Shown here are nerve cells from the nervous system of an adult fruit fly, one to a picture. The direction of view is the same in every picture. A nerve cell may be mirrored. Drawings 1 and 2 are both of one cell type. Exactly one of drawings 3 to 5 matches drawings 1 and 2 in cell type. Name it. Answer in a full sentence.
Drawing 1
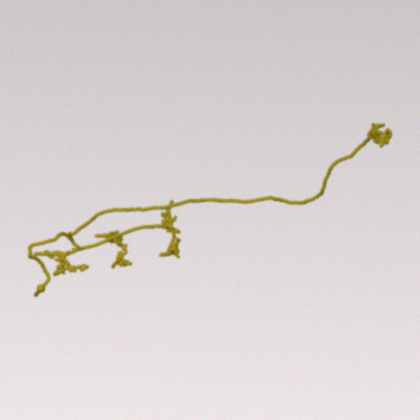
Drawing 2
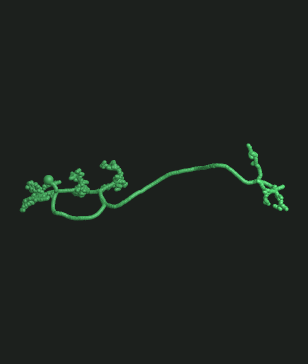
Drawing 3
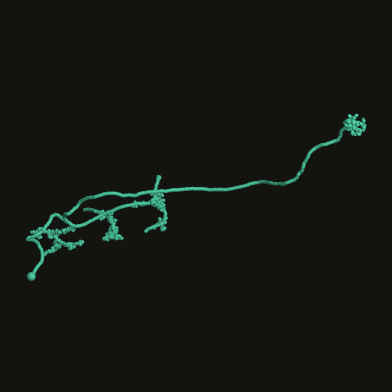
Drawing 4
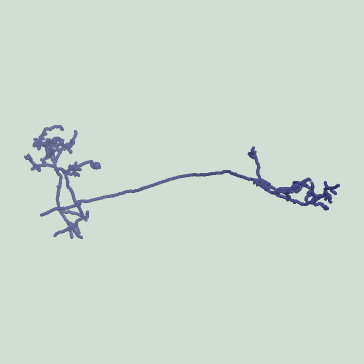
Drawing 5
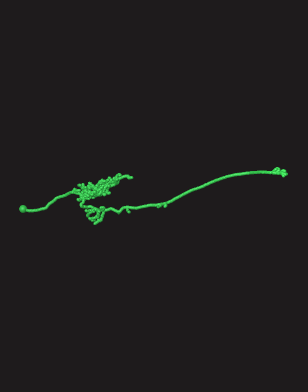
Drawing 3 shows a nerve cell of the same cell type.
